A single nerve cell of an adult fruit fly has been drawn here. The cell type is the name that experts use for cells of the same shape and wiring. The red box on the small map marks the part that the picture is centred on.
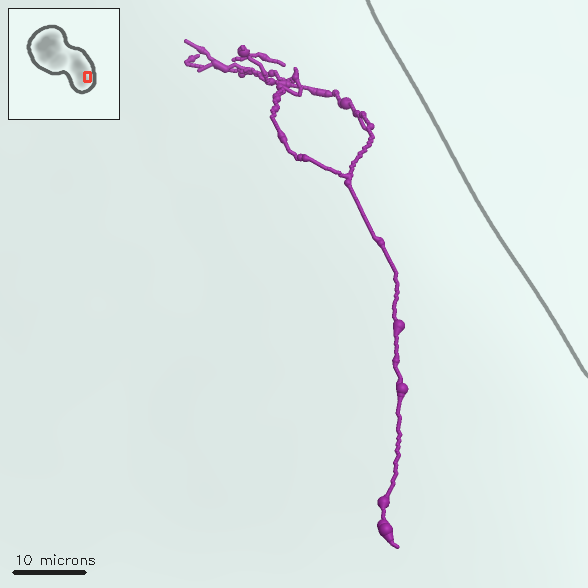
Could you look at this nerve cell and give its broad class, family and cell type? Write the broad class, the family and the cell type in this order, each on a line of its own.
sensory neuron entering the nerve cord
class mechanosensory tactile
SNta36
